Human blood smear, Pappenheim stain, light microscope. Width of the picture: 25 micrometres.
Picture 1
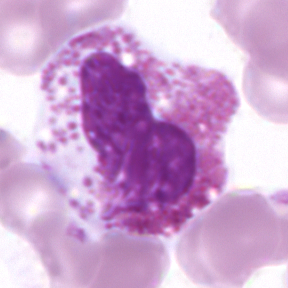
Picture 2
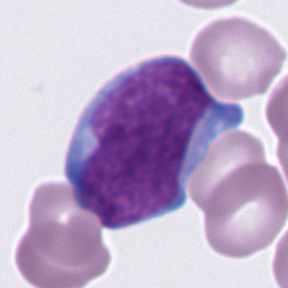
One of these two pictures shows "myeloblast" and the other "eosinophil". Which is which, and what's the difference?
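Eosinophil: picture 1. Myeloblast: picture 2. Granules separate them most plainly: the eosinophil's cytoplasm is filled with coarse, round, reddish-pink granules of fairly even size, whereas none can be seen in the myeloblast.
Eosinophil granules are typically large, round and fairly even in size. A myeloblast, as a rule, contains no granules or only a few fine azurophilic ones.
In the eosinophil the granules are sparser on the left, where pale cytoplasm shows between them. The eosinophil nucleus has two lobes on a diagonal, upper left and lower right, with dense, dark purple chromatin.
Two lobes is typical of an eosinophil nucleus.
In the myeloblast the nucleus fills about 70% of the cell's area, and the cell measures about 17 by 13 micrometres. Its cytoplasm is a deeper blue at the outer edge than next to the nucleus, with a pale, nearly unstained patch against the left side of the nucleus and a single blunt bulge at the upper right.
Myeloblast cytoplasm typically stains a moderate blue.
Red cells touch the myeloblast on its right side and at its lower left; its outline is smooth on the left but flattened and indented on the right where they press.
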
